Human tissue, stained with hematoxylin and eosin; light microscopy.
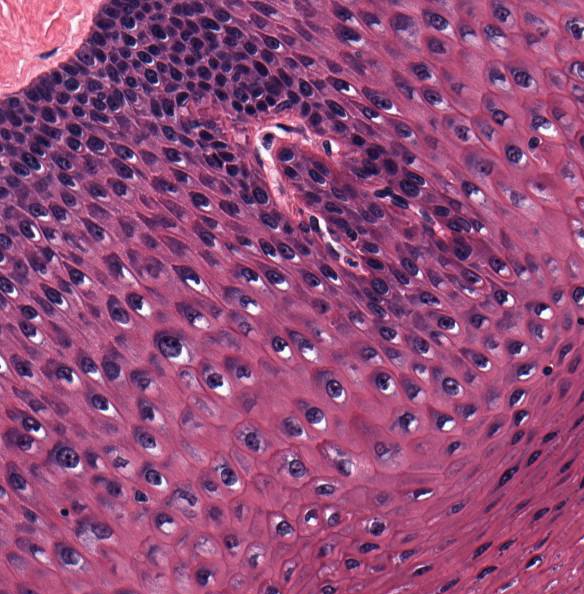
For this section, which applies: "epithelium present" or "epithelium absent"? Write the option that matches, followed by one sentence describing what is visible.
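Epithelium present. Nearly the whole field is occupied by stratified squamous epithelium.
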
